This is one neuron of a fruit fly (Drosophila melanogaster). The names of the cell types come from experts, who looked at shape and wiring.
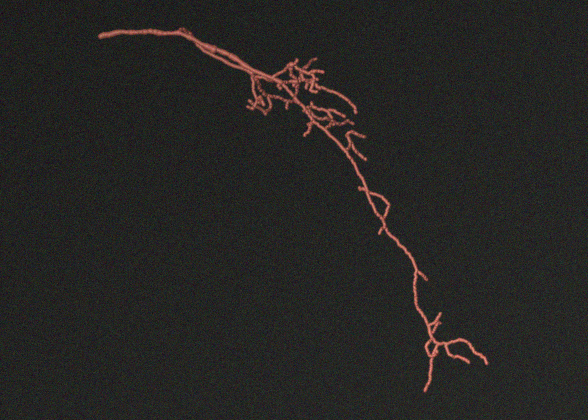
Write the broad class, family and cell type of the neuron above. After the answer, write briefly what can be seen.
This is a sensory neuron entering the nerve cord. The name of its family is class mechanosensory proprioceptive. The cell type is SNpp04. In this view it is about as wide as it is tall.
